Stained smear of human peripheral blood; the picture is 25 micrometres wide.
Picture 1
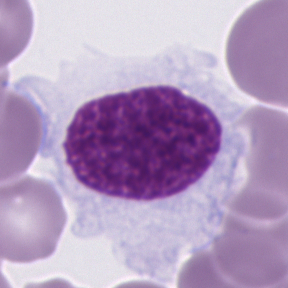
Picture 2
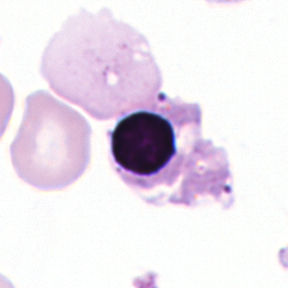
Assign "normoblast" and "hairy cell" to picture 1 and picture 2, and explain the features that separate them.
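Picture 1 shows a hairy cell, and picture 2 shows a normoblast. First, the chromatin: in the hairy cell it is dark purple and mottled, with small pale spots between darker clumps, while in the normoblast it is very dark purple and densely clumped throughout the nucleus. Second, the outline: the hairy cell's edge is irregular, ruffled and frayed.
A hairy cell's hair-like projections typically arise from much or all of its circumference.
Third, the cytoplasm: the hairy cell has abundant, pale grey-blue cytoplasm.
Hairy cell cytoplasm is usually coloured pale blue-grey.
Fourth, what the two share: no distinct nucleolus is visible in either nucleus, and no distinct granules are seen in either cytoplasm.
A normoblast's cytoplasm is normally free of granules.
Last, the long axis of the hairy cell's nucleus runs roughly horizontally.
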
